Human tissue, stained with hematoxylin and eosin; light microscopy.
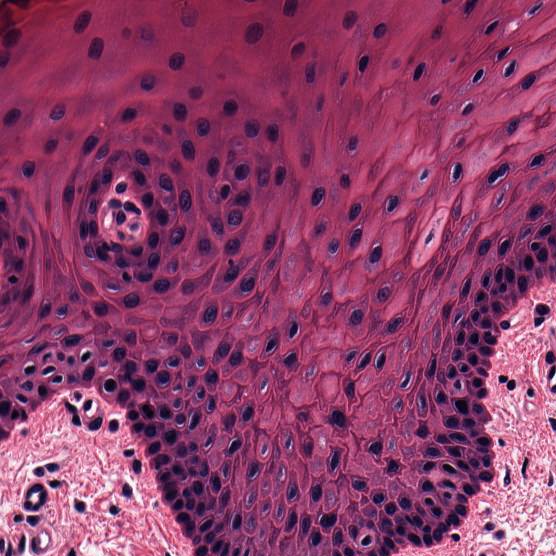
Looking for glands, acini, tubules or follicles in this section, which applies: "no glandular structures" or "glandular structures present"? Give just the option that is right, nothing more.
No glandular structures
